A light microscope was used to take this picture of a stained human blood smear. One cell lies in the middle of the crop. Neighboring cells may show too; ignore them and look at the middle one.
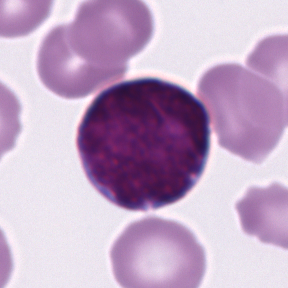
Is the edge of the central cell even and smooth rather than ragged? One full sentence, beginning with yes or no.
Yes, the border of this cell is smooth and even.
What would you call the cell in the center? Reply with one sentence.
Here the centrally located cell is a myeloblast.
